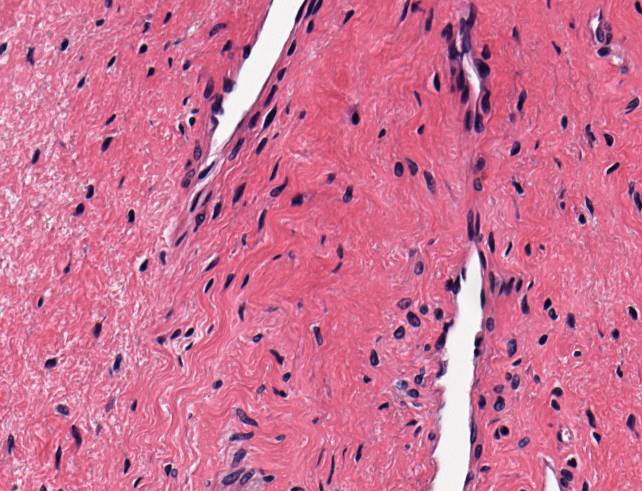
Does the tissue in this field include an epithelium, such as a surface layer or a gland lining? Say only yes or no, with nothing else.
No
